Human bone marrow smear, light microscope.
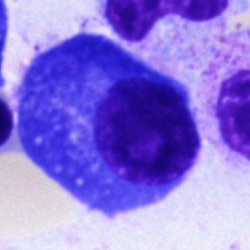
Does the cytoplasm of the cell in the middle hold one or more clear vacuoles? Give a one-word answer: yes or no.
Yes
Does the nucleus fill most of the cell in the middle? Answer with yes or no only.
No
